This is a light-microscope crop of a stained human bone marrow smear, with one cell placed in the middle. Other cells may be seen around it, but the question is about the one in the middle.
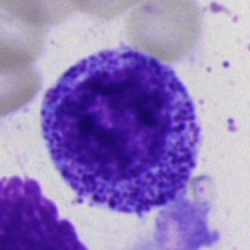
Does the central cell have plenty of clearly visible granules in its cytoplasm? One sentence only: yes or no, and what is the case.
Yes, what is seen in its cytoplasm is many granules.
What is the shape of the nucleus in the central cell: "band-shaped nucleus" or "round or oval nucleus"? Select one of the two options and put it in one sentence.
The nucleus of this cell is one compact round or oval mass.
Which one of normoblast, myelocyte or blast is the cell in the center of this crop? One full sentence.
As for the central cell, it is a myelocyte.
